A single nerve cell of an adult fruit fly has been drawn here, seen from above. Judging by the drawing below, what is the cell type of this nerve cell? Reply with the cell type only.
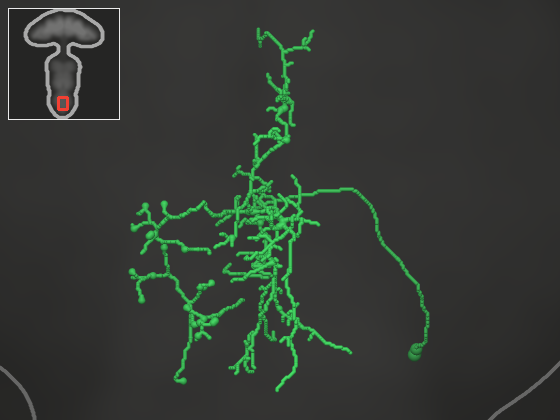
INXXX452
